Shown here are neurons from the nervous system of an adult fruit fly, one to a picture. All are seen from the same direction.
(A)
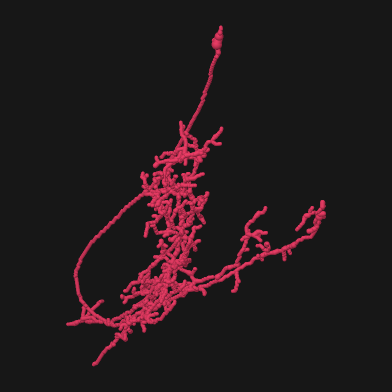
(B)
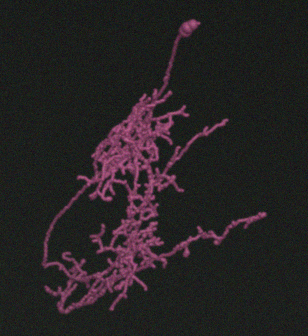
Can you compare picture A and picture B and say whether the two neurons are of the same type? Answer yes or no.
yes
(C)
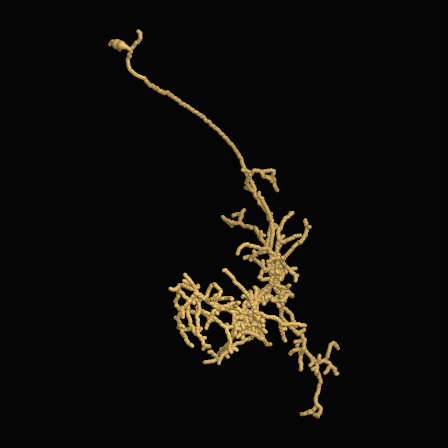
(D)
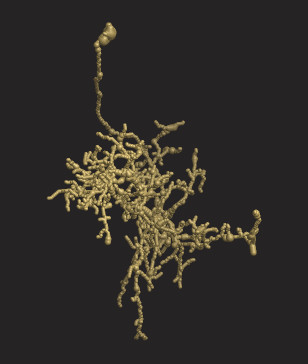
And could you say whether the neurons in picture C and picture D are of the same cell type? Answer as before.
yes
